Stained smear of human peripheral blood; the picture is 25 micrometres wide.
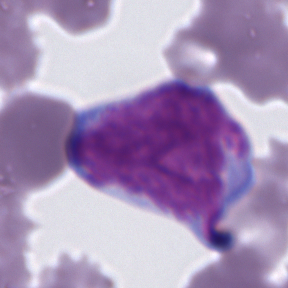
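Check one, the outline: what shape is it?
Irregular and angular, not round.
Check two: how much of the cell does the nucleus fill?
Most of it.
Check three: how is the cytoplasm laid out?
As a narrow, pale blue rim around the nucleus.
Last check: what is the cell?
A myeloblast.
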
